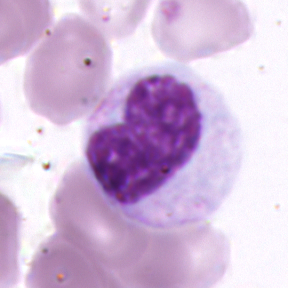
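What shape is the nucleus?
Bean-shaped, with a notch in its upper-left edge.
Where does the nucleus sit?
Toward the left, so the widest rim of cytoplasm lies on the right.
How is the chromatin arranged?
Dark purple and coarsely clumped, with paler gaps between the clumps.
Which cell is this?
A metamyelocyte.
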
